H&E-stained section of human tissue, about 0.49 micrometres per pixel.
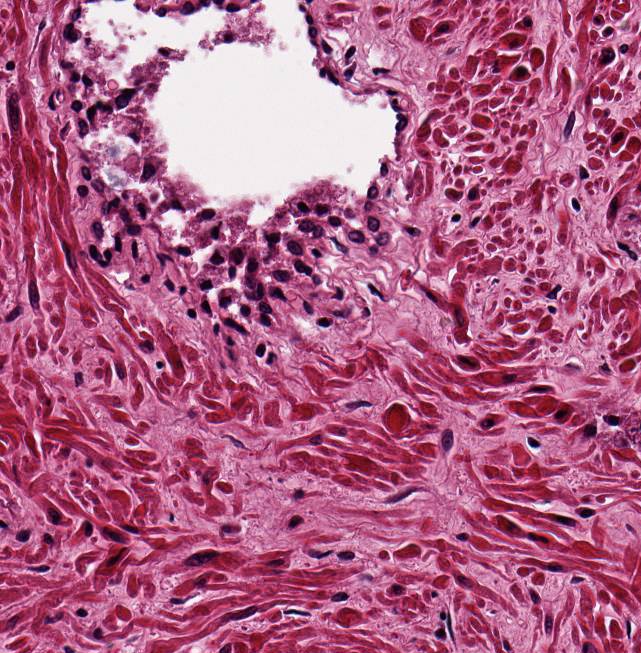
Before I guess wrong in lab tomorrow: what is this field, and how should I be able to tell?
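My reading is fibromuscular stroma, because the spindle cells run in interlacing bundles heading different ways.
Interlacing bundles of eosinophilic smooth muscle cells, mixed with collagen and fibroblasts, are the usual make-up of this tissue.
Here the cytoplasm is deeply eosinophilic, a bright red-pink, and the nuclei are elongated.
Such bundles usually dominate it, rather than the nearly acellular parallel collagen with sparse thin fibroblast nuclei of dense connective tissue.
Between the bundles lies a pale pink, finely fibrillar stroma, plainest in a band across the middle.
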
